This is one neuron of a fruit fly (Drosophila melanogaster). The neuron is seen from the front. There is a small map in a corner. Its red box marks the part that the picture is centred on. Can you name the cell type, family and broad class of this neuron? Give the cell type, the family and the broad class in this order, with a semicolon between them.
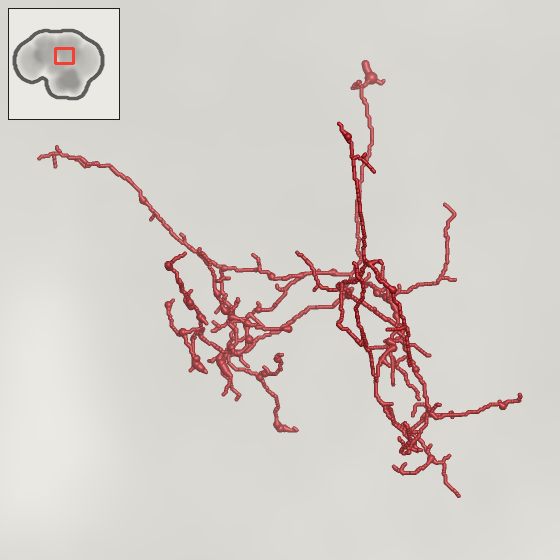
PS192; hemilineage PSp1; central-brain intrinsic neuron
